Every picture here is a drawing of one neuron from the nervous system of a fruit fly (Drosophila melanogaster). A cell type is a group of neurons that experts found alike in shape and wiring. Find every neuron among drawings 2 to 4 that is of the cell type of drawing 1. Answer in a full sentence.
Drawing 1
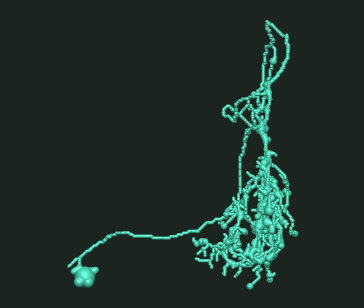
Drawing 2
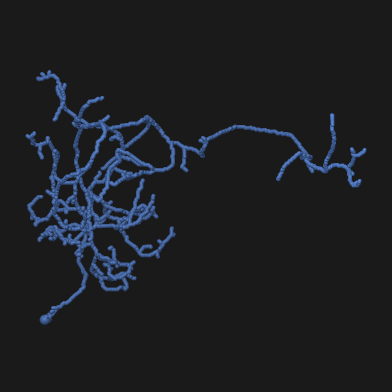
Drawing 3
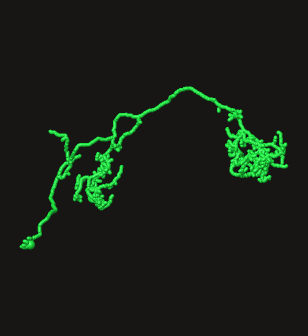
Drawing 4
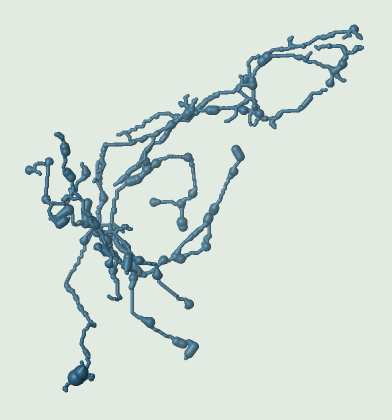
Drawing 3 is of the same cell type.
